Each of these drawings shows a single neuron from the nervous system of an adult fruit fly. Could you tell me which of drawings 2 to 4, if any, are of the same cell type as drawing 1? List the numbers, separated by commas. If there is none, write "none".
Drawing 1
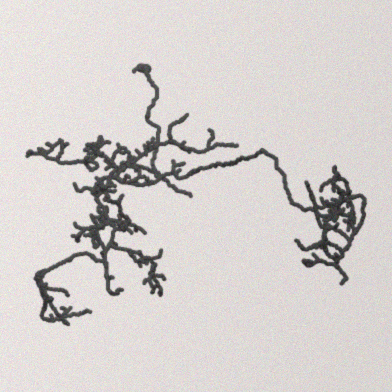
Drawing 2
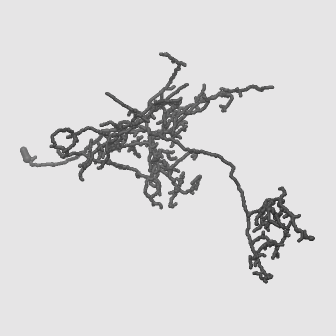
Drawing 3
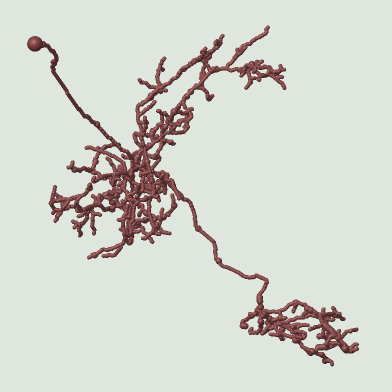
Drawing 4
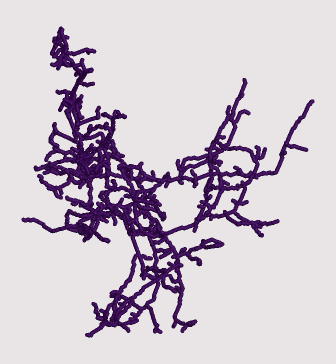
none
